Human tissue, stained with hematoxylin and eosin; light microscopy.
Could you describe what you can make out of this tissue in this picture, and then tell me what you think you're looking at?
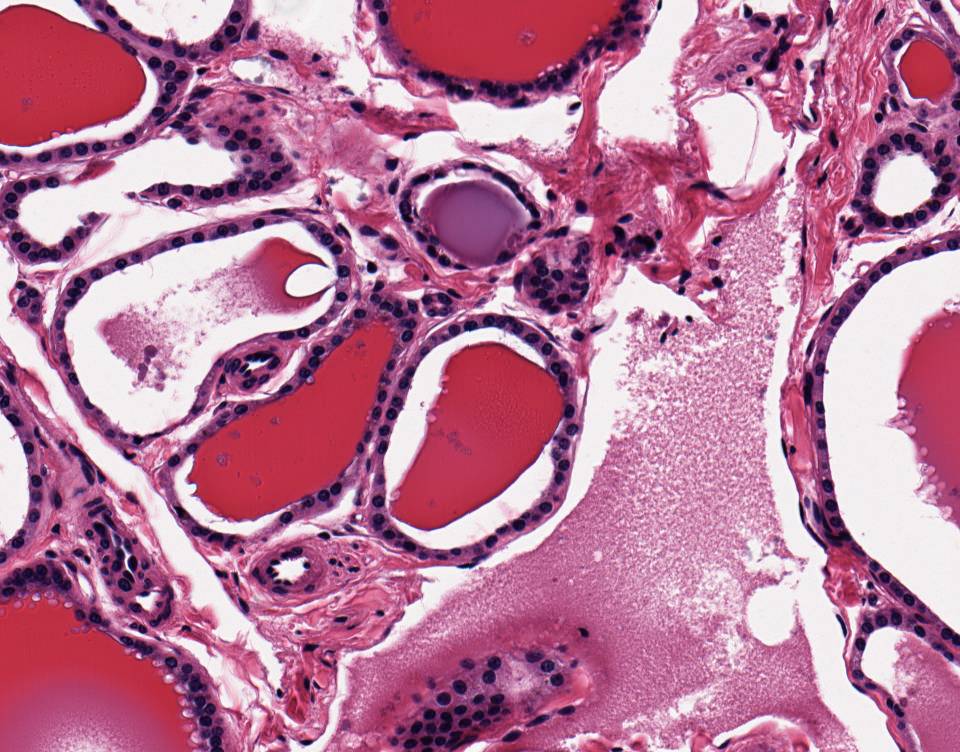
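Architecture checked: rounded and elongated follicles fill the field, separated by thin strands of fibrous stroma. Contents checked: most follicles hold homogeneous bright red colloid, though one small follicle near the top centre holds purple-grey colloid instead. Lining checked: a single layer of cuboidal cells with dark round nuclei. This is thyroid.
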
